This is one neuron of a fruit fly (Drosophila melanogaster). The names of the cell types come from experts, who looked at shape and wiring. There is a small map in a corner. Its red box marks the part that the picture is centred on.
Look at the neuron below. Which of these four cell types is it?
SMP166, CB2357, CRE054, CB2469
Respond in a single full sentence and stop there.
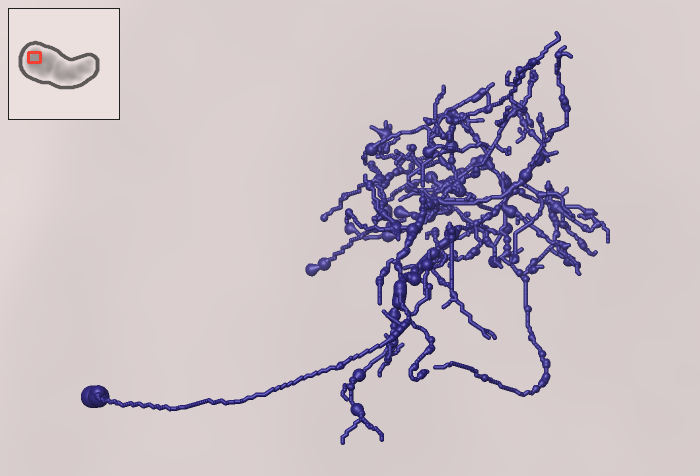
This neuron belongs to the cell type CB2357.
